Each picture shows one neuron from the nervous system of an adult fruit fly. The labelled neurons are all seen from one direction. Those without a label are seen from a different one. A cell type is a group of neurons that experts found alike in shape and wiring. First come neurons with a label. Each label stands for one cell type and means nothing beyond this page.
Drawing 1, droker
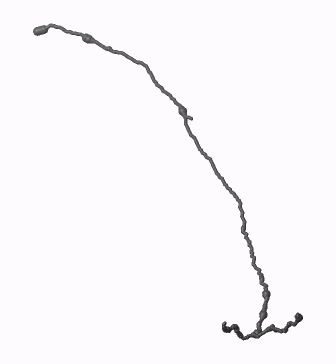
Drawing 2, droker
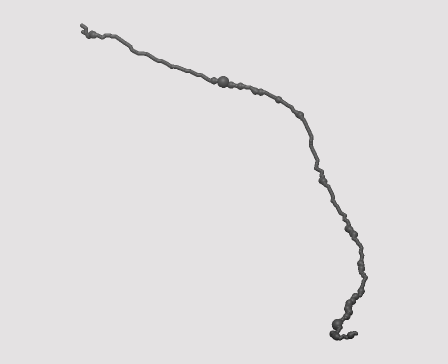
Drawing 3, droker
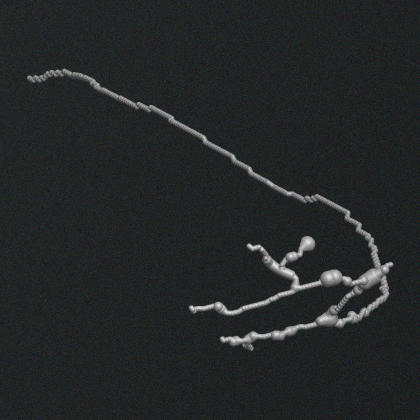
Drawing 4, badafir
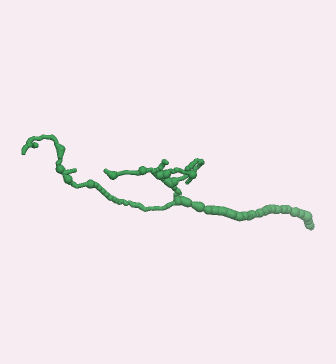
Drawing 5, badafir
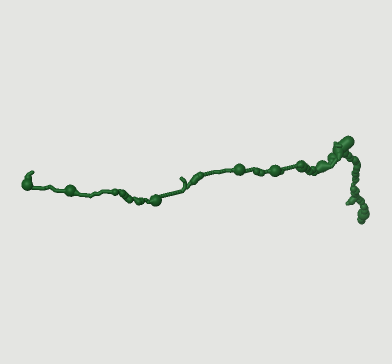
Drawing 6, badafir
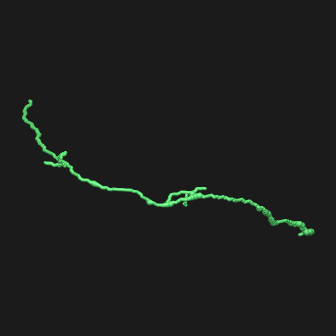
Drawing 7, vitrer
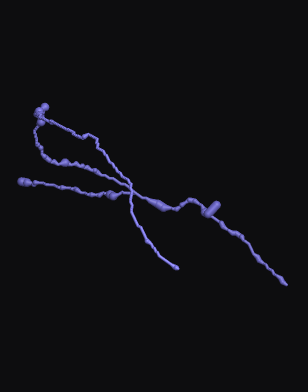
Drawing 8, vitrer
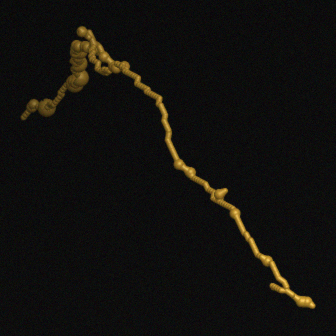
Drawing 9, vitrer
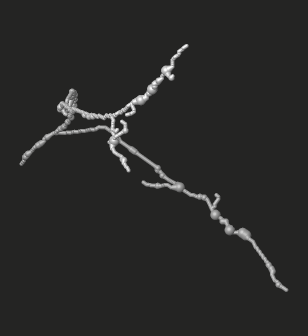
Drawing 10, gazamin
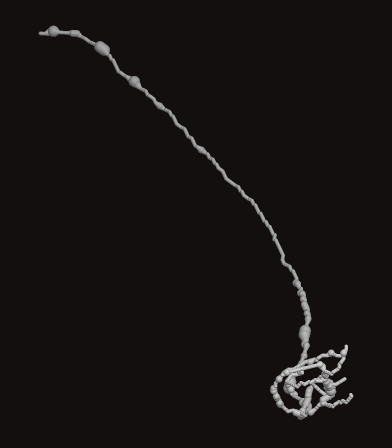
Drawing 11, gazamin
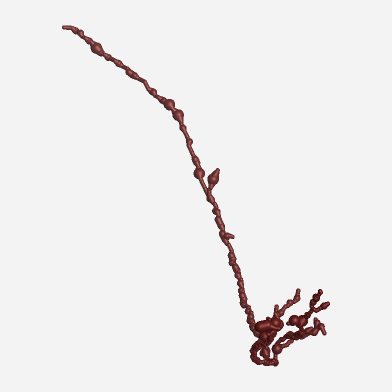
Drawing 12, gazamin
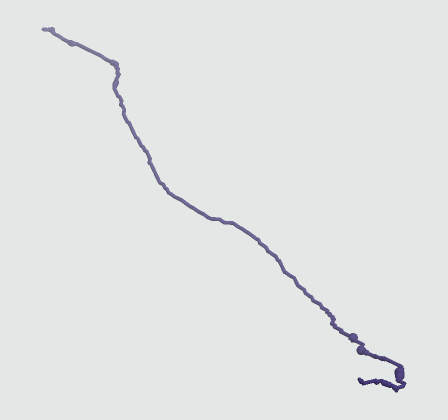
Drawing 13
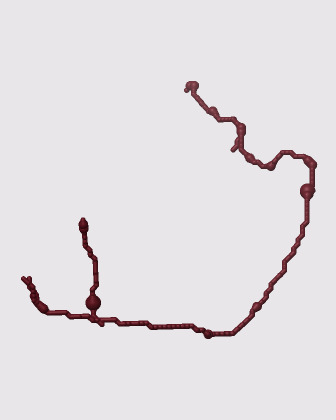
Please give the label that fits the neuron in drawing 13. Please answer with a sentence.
It belongs to droker.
